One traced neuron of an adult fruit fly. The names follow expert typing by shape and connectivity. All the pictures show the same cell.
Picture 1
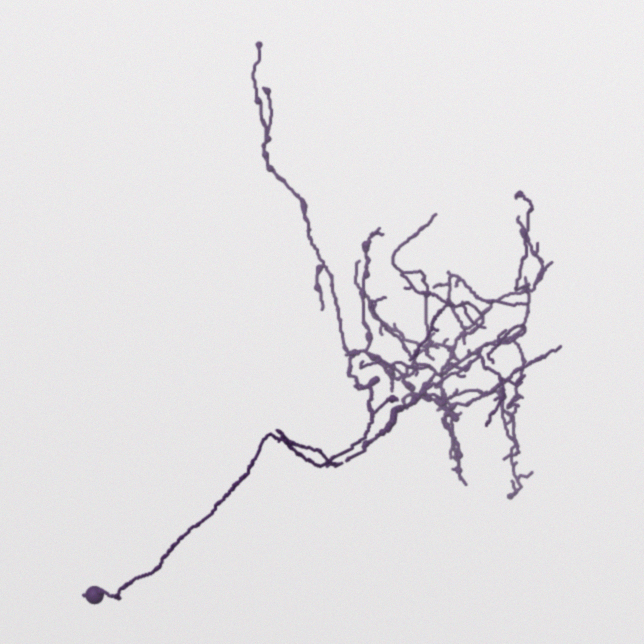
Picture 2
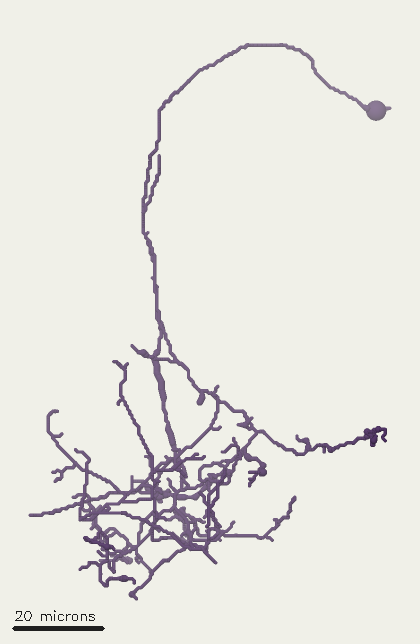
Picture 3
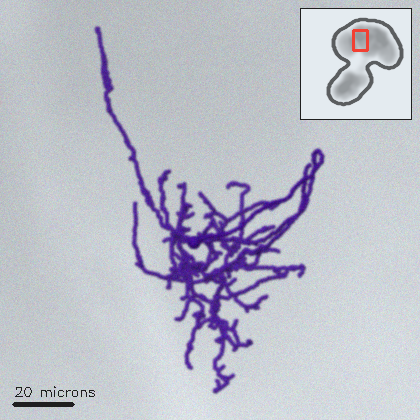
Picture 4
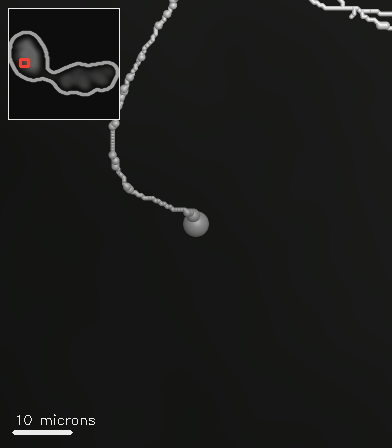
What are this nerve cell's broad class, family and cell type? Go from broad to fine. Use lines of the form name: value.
broad class: central-brain intrinsic neuron
family: hemilineage LALa1_posterior
cell type: CB4181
